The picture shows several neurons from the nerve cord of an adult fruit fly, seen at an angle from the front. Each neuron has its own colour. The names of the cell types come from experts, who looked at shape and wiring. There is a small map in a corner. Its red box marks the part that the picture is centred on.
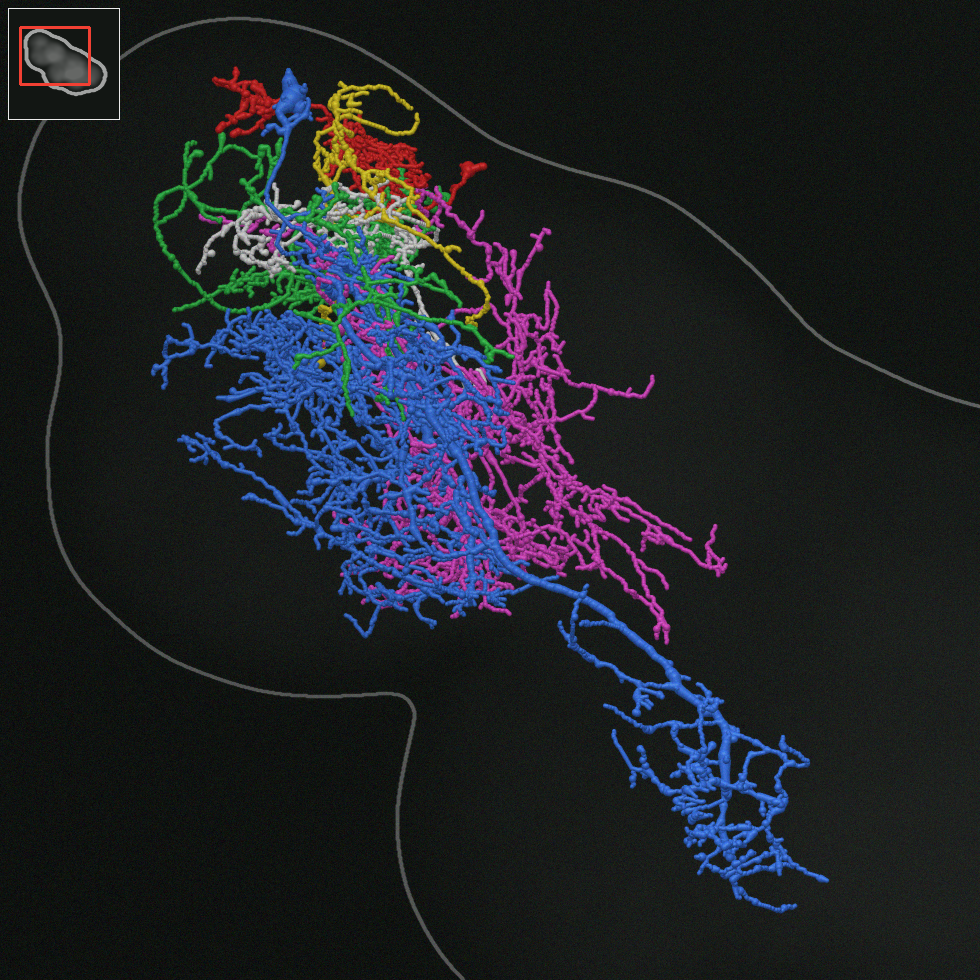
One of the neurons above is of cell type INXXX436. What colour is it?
red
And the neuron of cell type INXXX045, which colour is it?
yellow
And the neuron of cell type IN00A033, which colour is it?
magenta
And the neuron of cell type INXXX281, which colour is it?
green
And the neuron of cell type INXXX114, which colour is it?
blue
